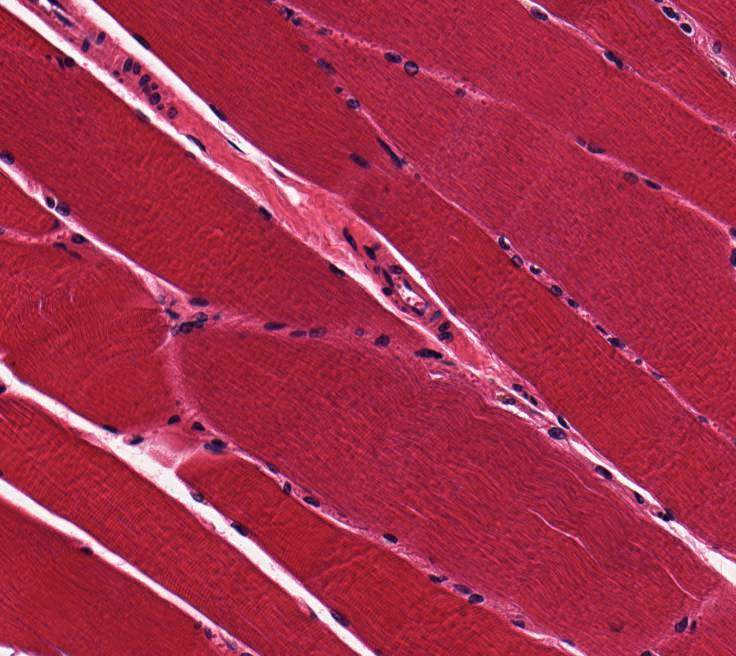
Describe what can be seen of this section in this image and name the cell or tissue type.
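Long parallel muscle fibres, cut lengthwise, fill the field and run diagonally from upper left to lower right. They are broad, unbranched cylinders lying side by side, their cytoplasm stained deep red by eosin. Flattened, elongated dark nuclei lie at the edges of the fibres, not in their centres. This is skeletal muscle.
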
